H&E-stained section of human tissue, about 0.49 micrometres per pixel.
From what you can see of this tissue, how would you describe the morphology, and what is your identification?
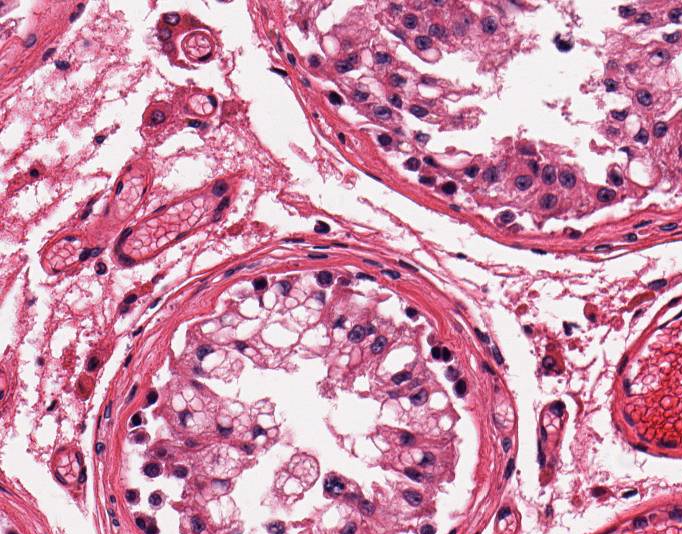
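Two large rounded tubular profiles: upper right, lower centre. Each is bounded by a thick band of concentric eosinophilic layers holding flattened, elongated nuclei. The lower tubule's lining cells have pale, vacuolated, foamy cytoplasm. Its centre is an irregular space largely empty of cells. It's testis.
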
